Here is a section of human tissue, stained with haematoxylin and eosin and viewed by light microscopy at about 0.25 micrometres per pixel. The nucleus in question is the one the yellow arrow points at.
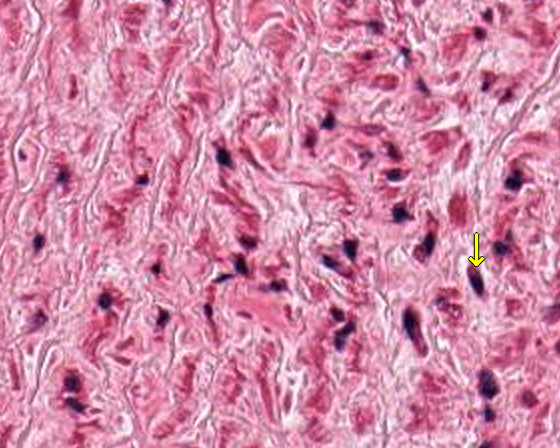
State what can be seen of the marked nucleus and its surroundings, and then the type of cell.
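The nucleus is an elongated oval with rounded, blunt ends. The nucleus is stained dark and fairly even throughout, with a smooth, sharp edge. The cell lies among wavy pink fibres separated by thin pale clefts, with its long axis slanting in the same general direction as the neighbouring elongated nuclei. It is a smooth muscle cell.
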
